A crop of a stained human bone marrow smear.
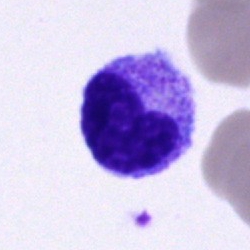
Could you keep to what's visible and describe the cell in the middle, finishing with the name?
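Roughly round cell outline. Nucleus indented, giving a lobed outline; placed toward the left and lower part of the cell. Chromatin dense, dark purple. Cell: metamyelocyte.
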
